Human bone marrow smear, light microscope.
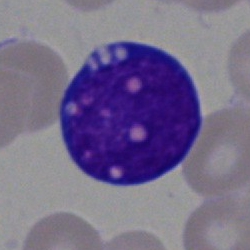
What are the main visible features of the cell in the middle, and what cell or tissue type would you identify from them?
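Outline first: round and smooth. Surface next: no projections. Inside the cell, several sharply outlined, round pale spots lie scattered, and a short row of small pale spots runs along the upper-left edge. Last comes the name: blast.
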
